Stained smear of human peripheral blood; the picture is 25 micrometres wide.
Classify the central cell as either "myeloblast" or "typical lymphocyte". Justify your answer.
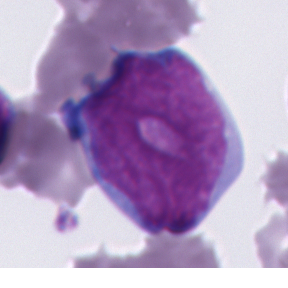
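It is a myeloblast, and its size settles it: the cell measures about 17 by 14 micrometres.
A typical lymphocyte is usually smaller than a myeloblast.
The nucleus is a single unlobed mass filling most of the cell, with one pale oval area near its centre. The cytoplasm forms a narrow pale blue rim, widest along the right edge, and small dark blue bulges project from the upper left margin.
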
